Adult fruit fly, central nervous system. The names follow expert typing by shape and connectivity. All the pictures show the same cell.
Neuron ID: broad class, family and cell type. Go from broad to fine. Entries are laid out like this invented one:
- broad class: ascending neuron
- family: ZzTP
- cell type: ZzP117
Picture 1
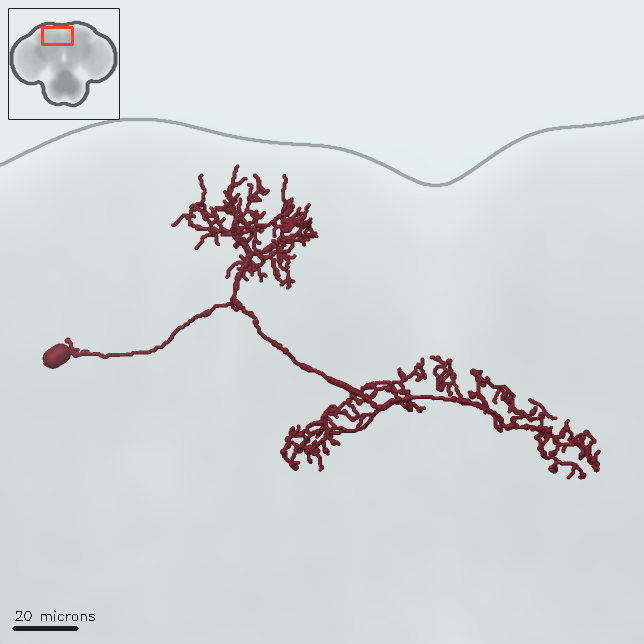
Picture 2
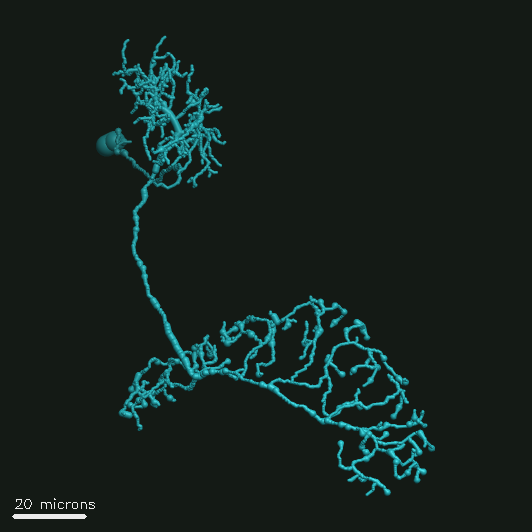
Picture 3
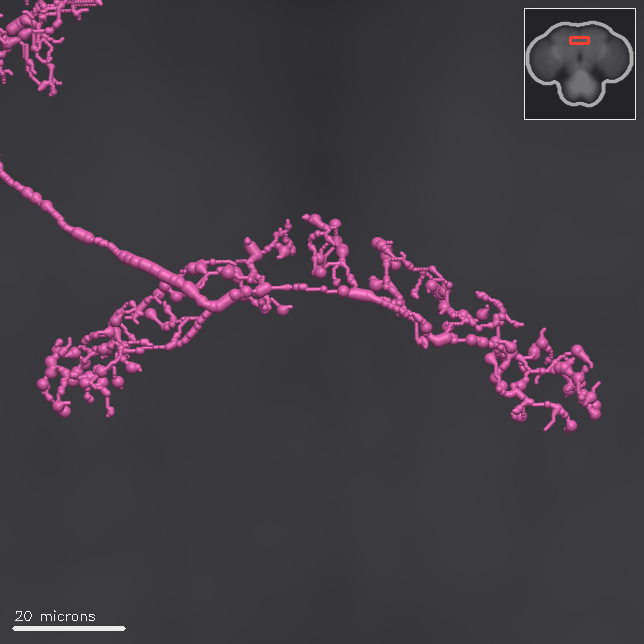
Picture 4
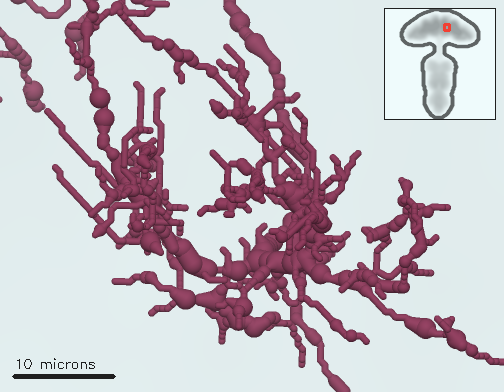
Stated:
- broad class: central-brain intrinsic neuron
- family: hemilineage DL1_dorsal
- cell type: FB6Z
